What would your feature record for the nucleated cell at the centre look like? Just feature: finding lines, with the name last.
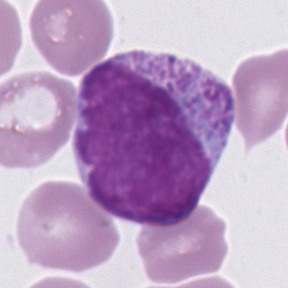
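Chromatin: finely stippled and fairly even, without coarse dark clumps
Nucleus: about 70% of the cell's area
Cytoplasm: crescent-shaped band along the upper right side of the cell
Background: pale greyish-blue
Granules: numerous, small, purple, scattered throughout the cytoplasm
Cell: promyelocyte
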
